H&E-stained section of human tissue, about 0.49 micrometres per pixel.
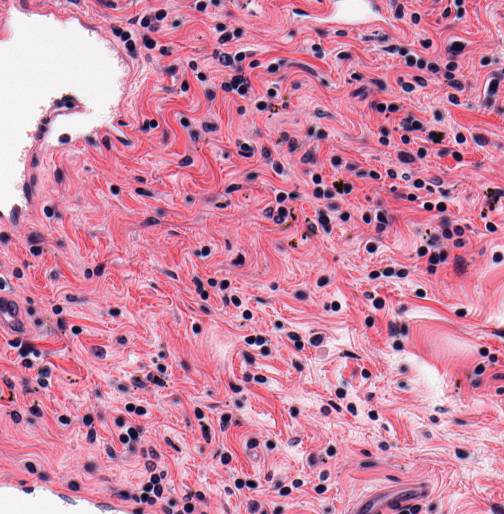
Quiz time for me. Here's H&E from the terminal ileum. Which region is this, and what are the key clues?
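What fills this whole field is dense connective tissue: pink collagen bundles with cells scattered between them. Notice that the bundles are wavy and run in many different directions, and that there is no epithelium and no gland anywhere. Look at the small, round, dark nuclei of lymphocytes: they lie singly throughout the stroma rather than gathered into a nodule.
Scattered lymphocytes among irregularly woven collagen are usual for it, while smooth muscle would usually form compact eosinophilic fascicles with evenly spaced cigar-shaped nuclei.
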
